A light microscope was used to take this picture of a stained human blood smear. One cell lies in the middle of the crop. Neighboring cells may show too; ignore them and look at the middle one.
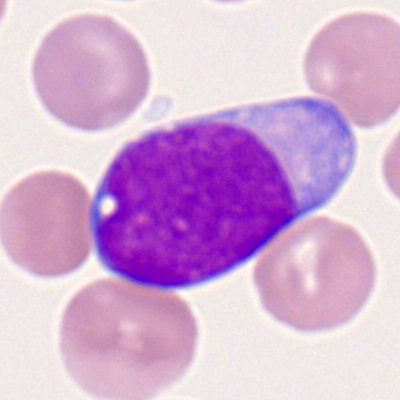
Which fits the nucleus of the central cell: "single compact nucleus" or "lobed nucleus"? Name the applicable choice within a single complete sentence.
What its nucleus forms is one compact round, oval or kidney-shaped mass.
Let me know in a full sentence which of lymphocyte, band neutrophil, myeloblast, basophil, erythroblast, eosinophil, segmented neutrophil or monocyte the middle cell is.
This crop has a myeloblast at its centre.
